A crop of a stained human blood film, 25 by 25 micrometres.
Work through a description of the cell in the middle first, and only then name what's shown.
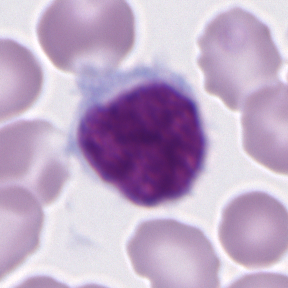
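The cytoplasm forms a scant rim, widest on the upper-left side of the cell. Its edge is ragged, with fine hair-like projections. The nucleus, about 11 micrometres across, sits off-centre toward the lower right of the cell. Its chromatin is dense and dark purple, with coarse clumps and small lighter patches. The cell is a hairy cell.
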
